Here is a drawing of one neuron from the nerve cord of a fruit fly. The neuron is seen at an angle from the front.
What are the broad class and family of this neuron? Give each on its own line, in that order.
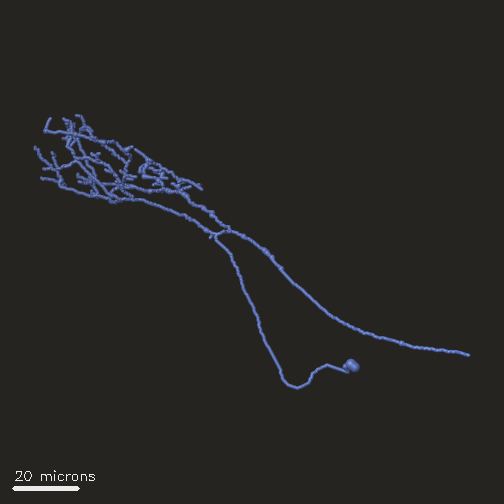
ascending neuron
hemilineage 16B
